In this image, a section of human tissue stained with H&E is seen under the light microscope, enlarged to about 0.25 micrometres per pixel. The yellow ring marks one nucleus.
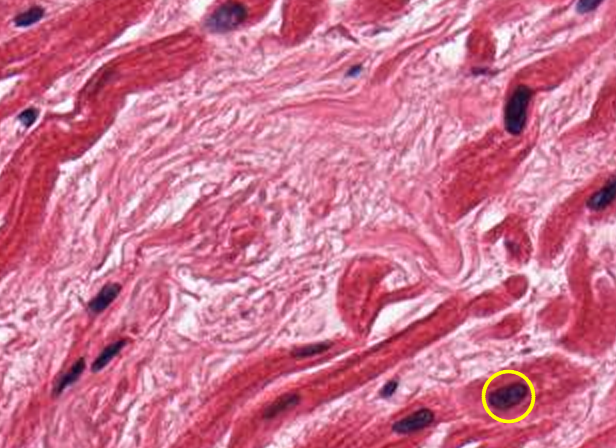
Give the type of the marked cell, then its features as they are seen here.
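The marked cell is a cardiomyocyte. The nucleus is densely and fairly evenly dark, and sits in the middle of the cell with pink cytoplasm on every side of it. The cell forms part of an elongated pink band that runs diagonally, parallel to neighbouring pink bands, with pale wispy fibres between them.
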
